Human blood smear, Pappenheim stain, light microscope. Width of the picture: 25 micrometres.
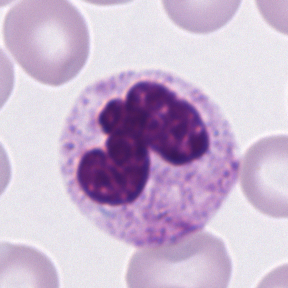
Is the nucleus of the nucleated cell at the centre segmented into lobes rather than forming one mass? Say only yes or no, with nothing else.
Yes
